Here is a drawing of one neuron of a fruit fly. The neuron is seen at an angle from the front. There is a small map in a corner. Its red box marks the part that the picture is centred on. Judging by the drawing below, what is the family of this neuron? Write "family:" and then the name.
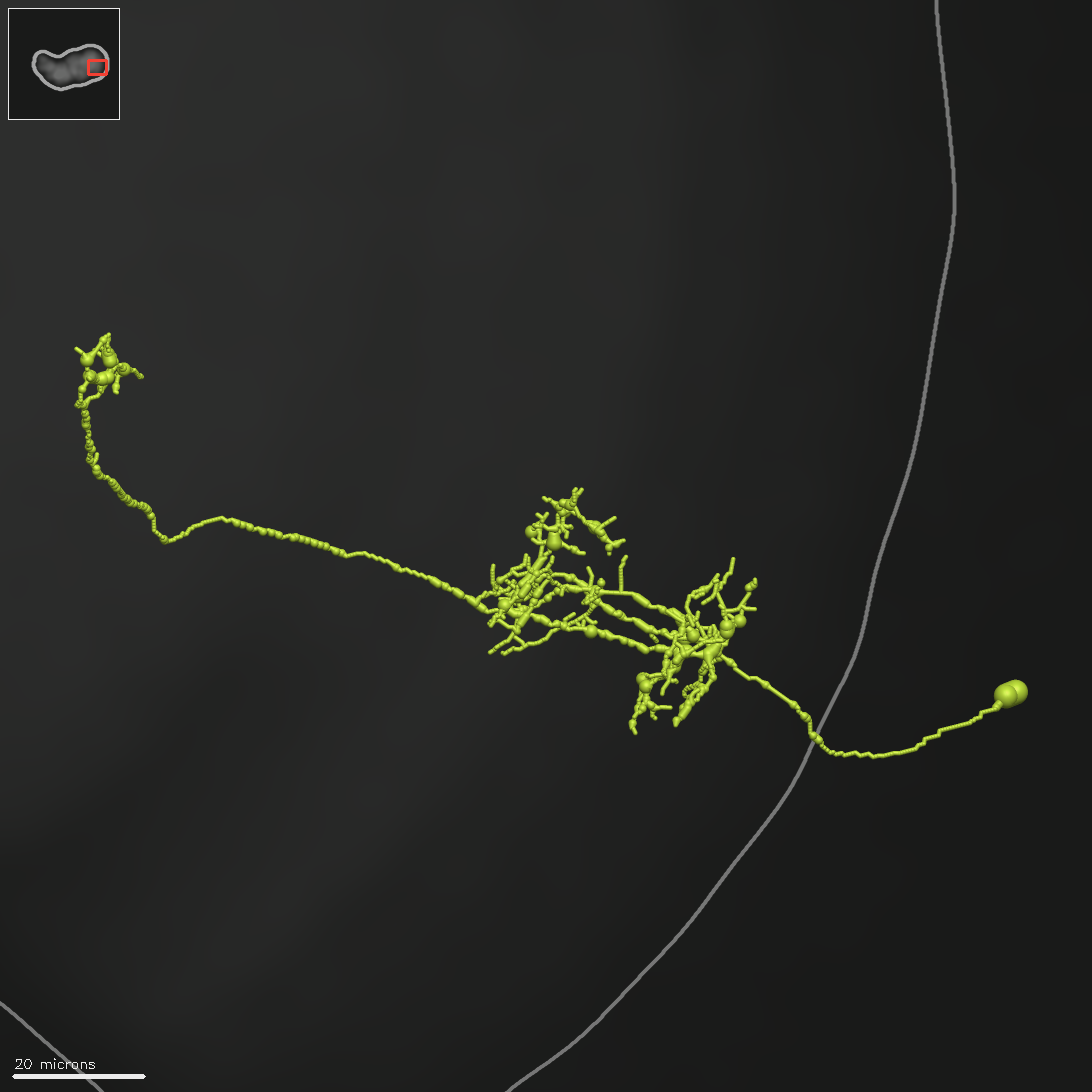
family: TmY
